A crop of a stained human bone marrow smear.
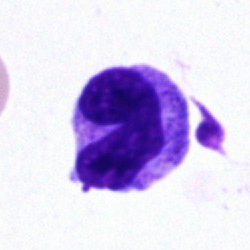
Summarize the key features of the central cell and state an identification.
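You'll see the outline is roughly round, with small knobby bulges along the lower left edge. The nucleus is deeply indented from the left, so it looks curved and folded. Pale lilac-blue cytoplasm forms a moderate rim, mostly on the nucleus's right side. That's a band neutrophil.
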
